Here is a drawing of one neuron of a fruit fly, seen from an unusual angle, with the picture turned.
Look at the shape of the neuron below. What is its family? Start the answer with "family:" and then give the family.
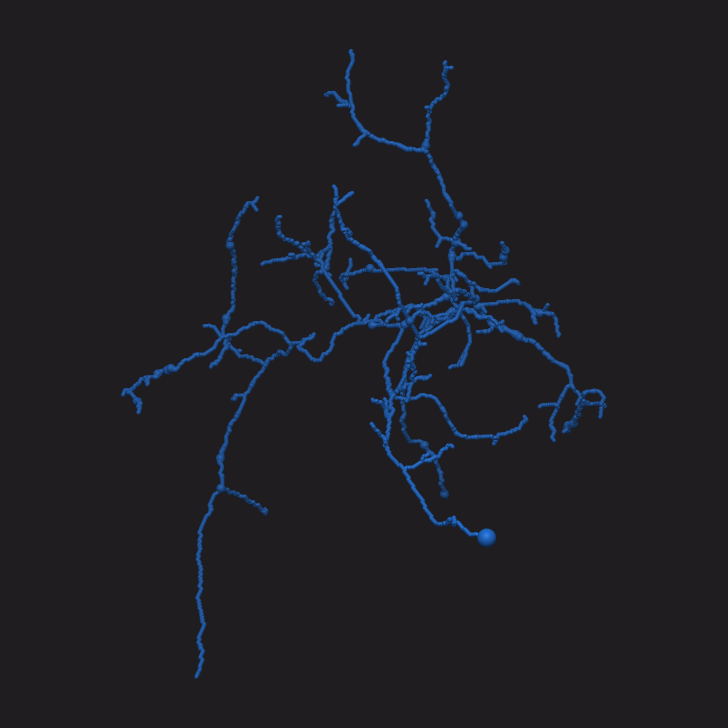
family: hemilineage 12A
